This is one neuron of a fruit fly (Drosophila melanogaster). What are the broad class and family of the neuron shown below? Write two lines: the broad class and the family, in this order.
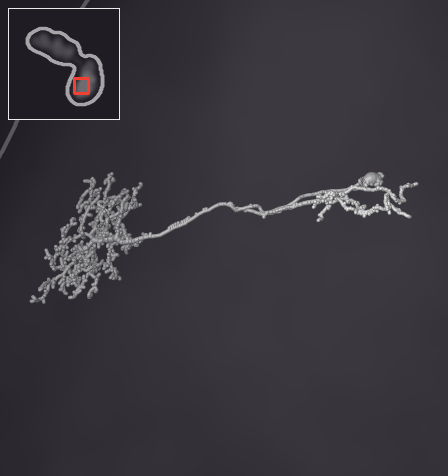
visual projection neuron
LC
